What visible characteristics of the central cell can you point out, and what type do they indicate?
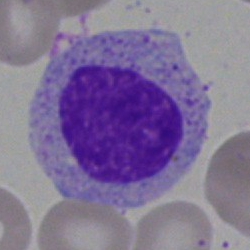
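Look at the outline first: it's irregular, with a few blunt, angular corners. The chromatin is dark purple and somewhat clumped, broken by small paler patches. Around it the cytoplasm is a pale greyish-blue, with small purple granules scattered through it. That's a myelocyte.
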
